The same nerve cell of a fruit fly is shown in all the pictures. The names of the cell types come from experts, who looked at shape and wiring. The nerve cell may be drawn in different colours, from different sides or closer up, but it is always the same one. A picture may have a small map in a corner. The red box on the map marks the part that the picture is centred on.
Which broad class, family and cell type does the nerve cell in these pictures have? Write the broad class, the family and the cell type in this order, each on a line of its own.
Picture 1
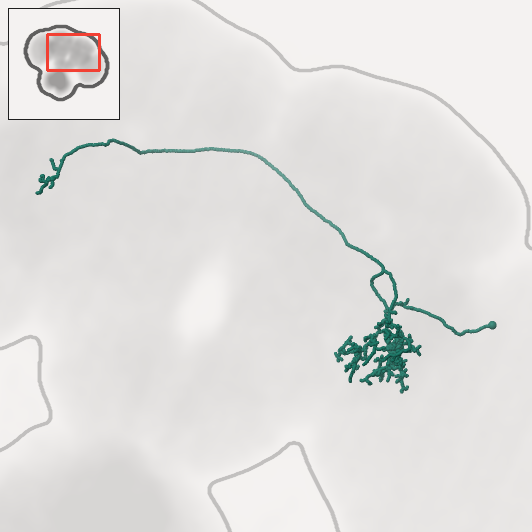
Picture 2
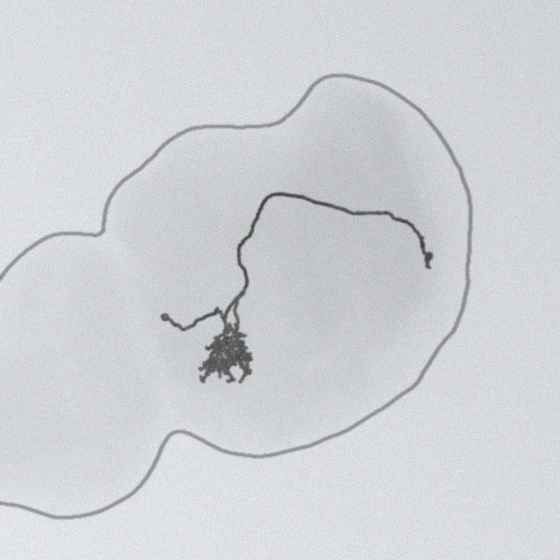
central-brain intrinsic neuron
hemilineage VLPl2_medial
AVLP194_b2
